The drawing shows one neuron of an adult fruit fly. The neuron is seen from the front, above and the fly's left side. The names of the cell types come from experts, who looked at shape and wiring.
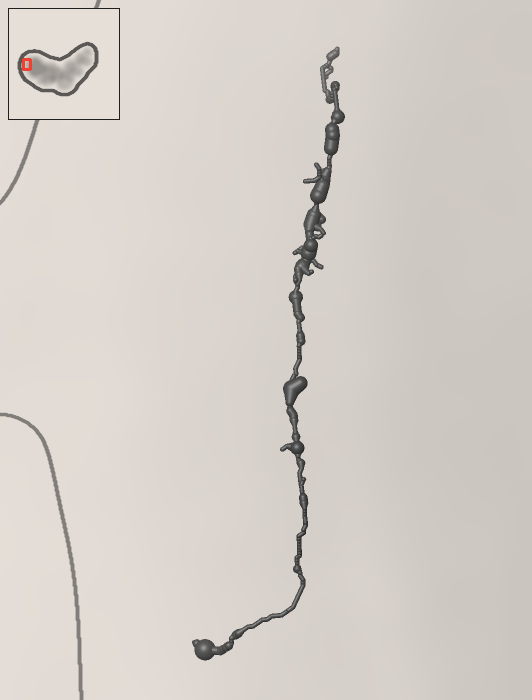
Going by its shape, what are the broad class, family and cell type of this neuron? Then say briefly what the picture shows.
It is an optic-lobe intrinsic neuron. The family is Dm. The cell type is Dm3b. Its cell body lies at the bottom of the picture. In this view it is more than twice as tall as it is wide.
